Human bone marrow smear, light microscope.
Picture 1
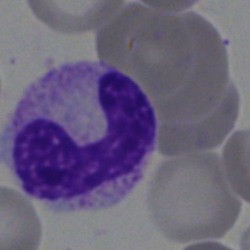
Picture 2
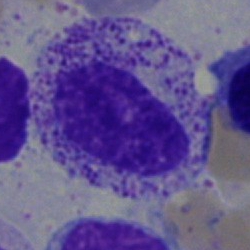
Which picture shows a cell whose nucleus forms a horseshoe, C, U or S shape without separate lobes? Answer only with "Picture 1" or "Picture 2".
Picture 1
